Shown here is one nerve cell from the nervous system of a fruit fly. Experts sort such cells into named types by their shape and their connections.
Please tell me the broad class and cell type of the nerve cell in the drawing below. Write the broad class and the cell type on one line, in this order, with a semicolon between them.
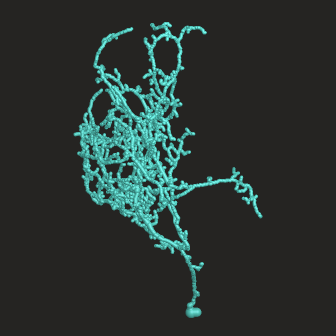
central-brain intrinsic neuron; GNG030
